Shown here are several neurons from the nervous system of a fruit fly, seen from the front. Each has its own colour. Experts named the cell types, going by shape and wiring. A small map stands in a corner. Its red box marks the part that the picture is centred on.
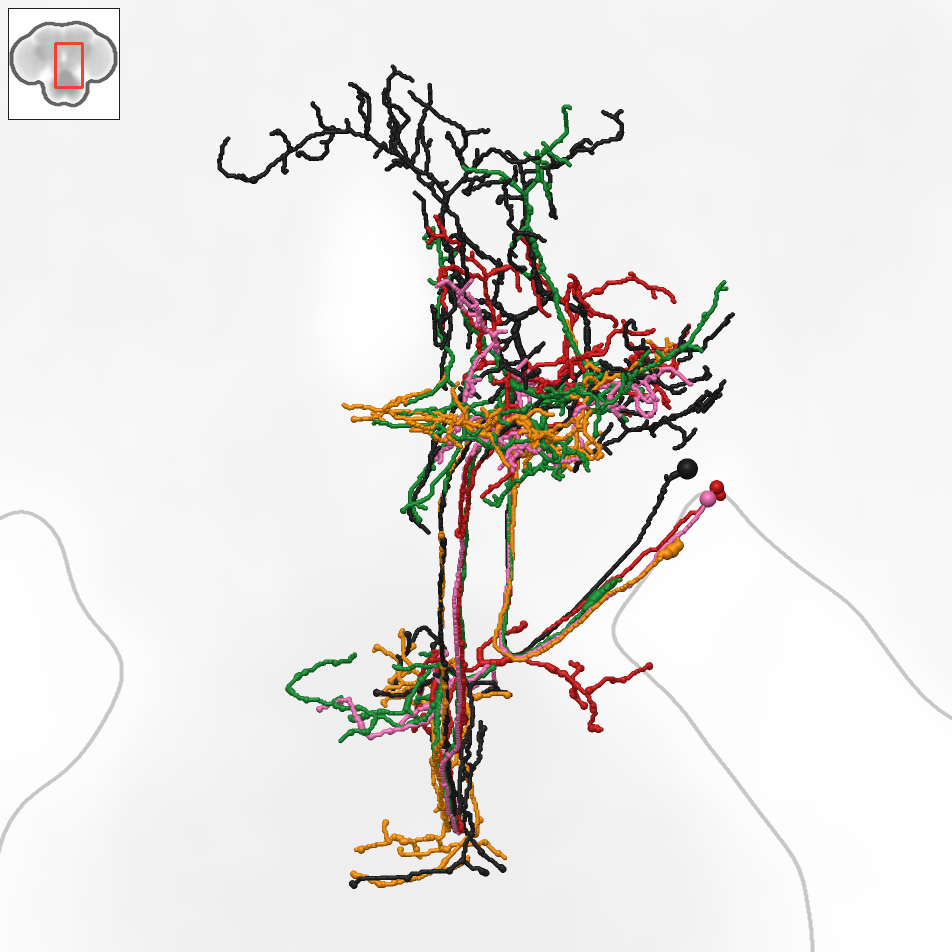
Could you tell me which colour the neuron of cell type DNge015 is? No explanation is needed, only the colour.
red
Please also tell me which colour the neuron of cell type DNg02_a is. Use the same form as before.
green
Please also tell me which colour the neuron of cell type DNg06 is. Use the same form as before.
orange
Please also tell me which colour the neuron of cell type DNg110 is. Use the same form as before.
pink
